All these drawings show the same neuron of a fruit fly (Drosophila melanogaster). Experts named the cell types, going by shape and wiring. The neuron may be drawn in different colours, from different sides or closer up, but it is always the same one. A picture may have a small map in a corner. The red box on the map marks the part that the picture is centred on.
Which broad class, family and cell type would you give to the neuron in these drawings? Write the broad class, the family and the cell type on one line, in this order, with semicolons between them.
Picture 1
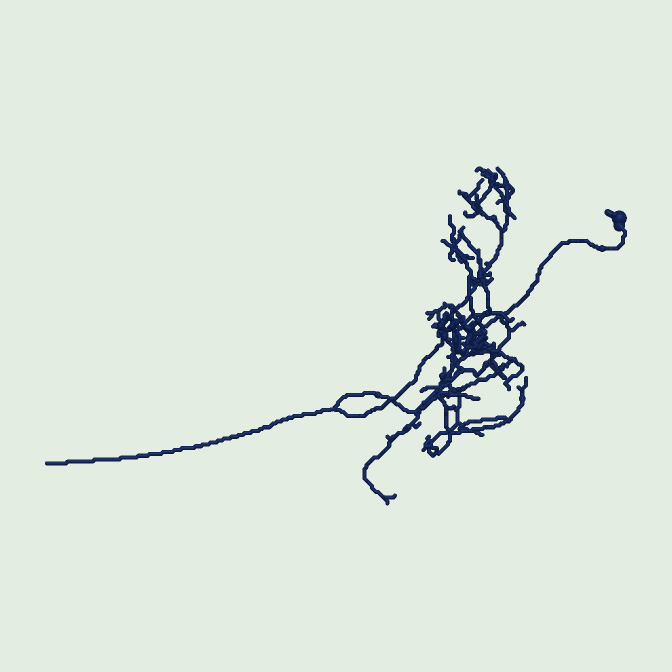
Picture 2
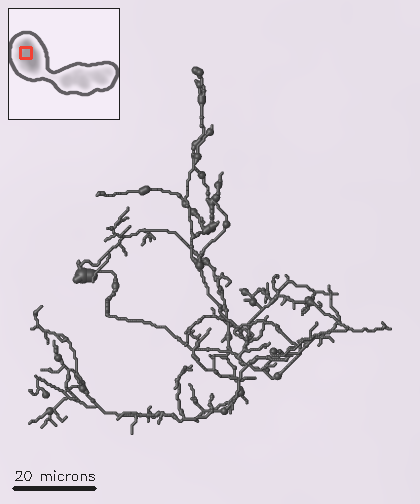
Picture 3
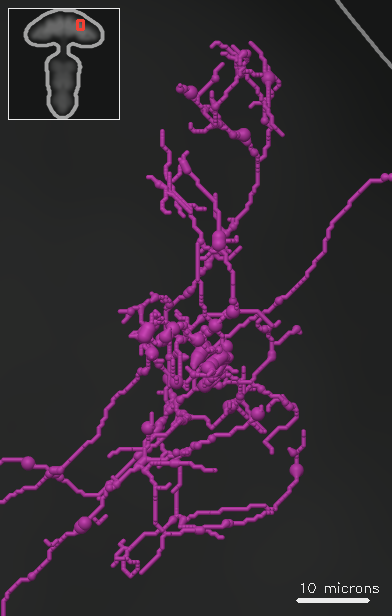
central-brain intrinsic neuron; hemilineage VLPl&d1_lateral; CB4214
